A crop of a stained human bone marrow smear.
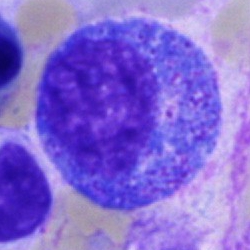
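Promyelocyte in a stained bone marrow smear. I note the nucleus sitting off-centre, toward the left side of the cell. On the right, the blue cytoplasm makes a broad crescent. Fine reddish-purple granules are scattered all through it.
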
